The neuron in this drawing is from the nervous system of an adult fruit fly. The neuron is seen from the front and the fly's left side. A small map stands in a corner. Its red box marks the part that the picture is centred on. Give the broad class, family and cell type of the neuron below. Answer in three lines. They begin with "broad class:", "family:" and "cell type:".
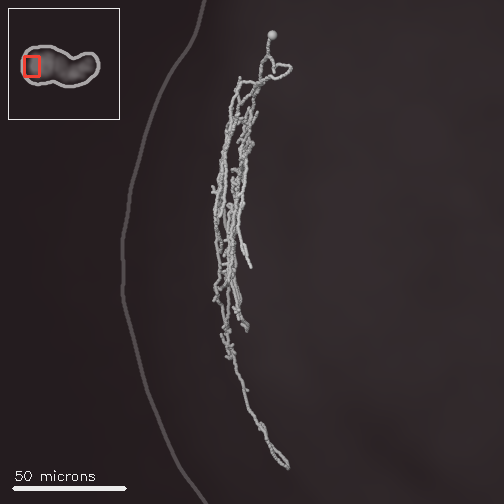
broad class: optic-lobe intrinsic neuron
family: Cm
cell type: Cm27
